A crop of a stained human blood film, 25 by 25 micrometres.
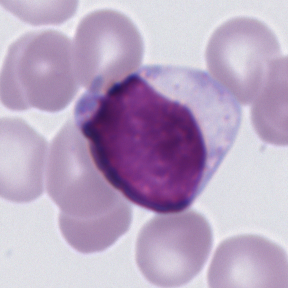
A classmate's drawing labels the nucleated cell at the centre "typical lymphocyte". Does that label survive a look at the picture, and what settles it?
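A few fine purple dots scattered in the cytoplasm.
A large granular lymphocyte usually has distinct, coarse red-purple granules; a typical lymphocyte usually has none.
Against typical lymphocyte, toward large granular lymphocyte, though these dots are fine and few. Most cytoplasm upper right of the nucleus; nucleus toward the lower left, filling about 70% of the cell's area.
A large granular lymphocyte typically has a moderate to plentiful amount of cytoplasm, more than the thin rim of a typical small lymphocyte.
Share of cytoplasm noted; not decisive alone. Nucleus a single rounded mass, no lobes, no distinct nucleolus. Outline angular; cell about 14 micrometres across; no vacuoles. Verdict: large granular lymphocyte, not typical lymphocyte.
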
